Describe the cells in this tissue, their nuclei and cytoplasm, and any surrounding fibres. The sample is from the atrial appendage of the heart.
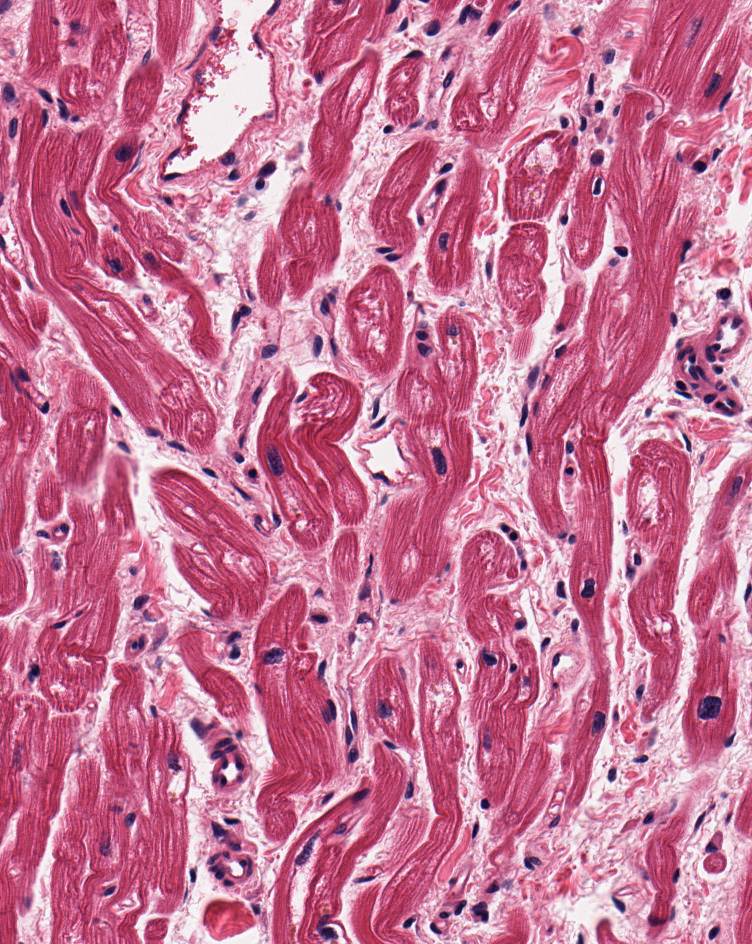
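Look at the muscle fibres: they fill most of the field, running mainly top to bottom. Notice that many follow a wavy, kinked course, not a straight one. Their nuclei sit centrally within the fibres. Loose pale pink stroma with scattered small dark nuclei separates them.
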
